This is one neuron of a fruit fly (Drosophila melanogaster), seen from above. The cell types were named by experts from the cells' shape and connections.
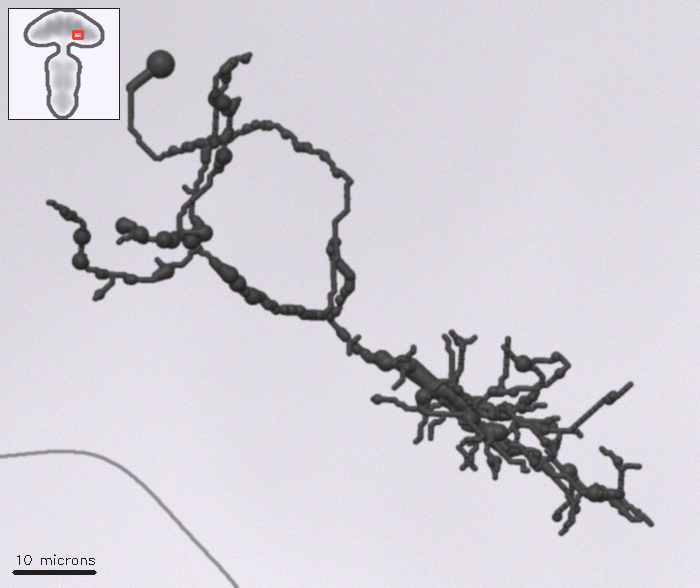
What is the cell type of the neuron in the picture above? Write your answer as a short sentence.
The cell type is LC13.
